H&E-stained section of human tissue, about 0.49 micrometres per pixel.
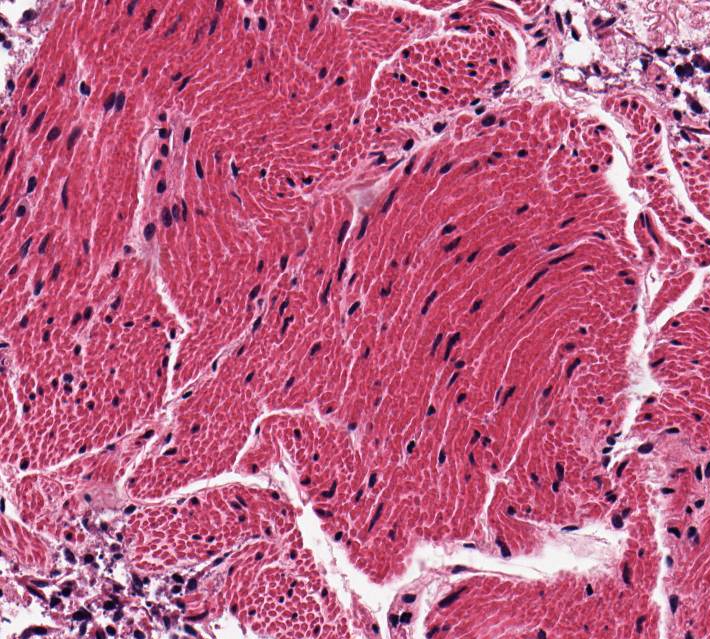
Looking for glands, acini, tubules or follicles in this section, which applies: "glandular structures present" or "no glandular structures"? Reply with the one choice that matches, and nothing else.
No glandular structures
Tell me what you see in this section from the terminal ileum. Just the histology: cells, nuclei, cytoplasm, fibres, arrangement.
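First, the field as a whole: closely packed bundles of muscle fibres fill almost all of it. Next, the fibre cytoplasm, which stains a deep, even pink-red. Then the nuclei lying within the fibres, dark blue and mostly elongated. Last, the lower left corner, where a cluster of small, densely packed dark nuclei lies.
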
